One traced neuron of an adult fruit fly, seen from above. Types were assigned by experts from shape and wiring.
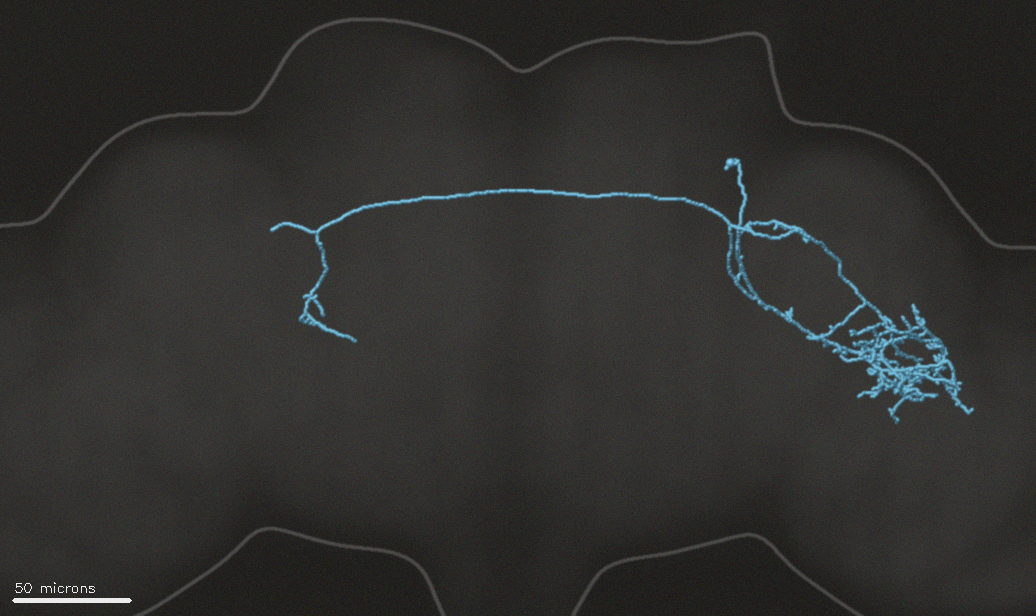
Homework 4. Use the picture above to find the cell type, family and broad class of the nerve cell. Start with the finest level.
CB1924; hemilineage LHd1; central-brain intrinsic neuron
